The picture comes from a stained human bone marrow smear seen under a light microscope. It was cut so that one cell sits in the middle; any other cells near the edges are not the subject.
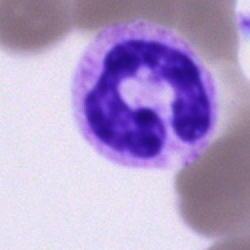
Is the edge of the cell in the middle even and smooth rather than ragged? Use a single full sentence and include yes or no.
Yes, the cell has an outline that is smooth instead of rough.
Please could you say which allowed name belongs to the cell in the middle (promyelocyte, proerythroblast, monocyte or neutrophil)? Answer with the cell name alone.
neutrophil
